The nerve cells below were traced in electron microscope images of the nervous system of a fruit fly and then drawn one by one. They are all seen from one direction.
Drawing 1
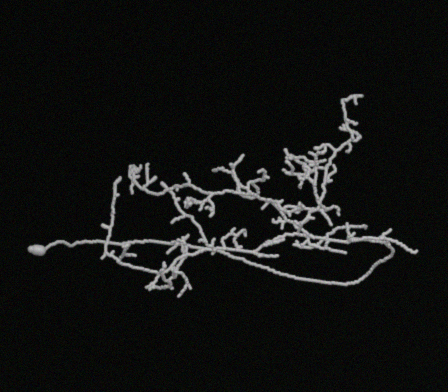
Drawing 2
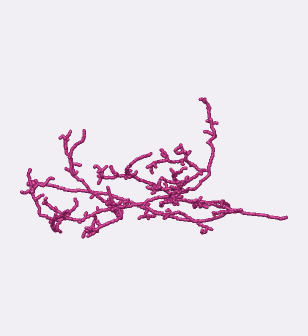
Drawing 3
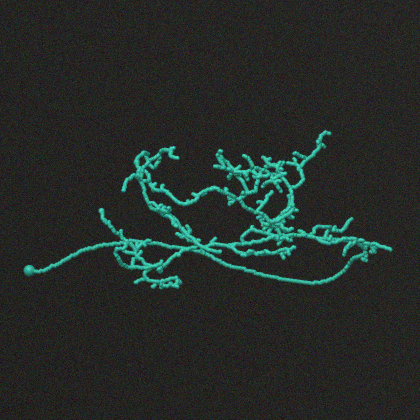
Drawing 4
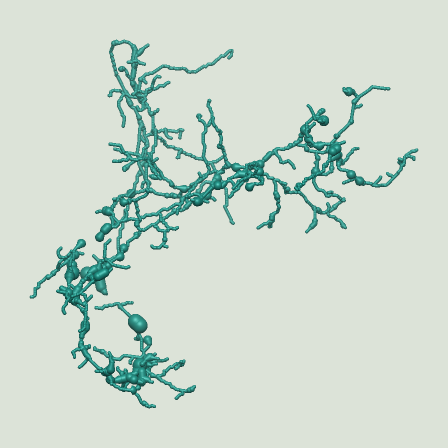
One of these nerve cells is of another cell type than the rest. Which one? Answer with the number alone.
4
